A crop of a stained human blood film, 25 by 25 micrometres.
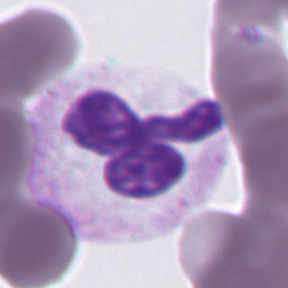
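Segmented neutrophil, the cell in the middle of this stained peripheral blood smear. Its nucleus is divided into three lobes, the one on the right being elongated and reaching toward the right edge of the cell. Abundant, pale pinkish-lilac cytoplasm fills a roughly round outline.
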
